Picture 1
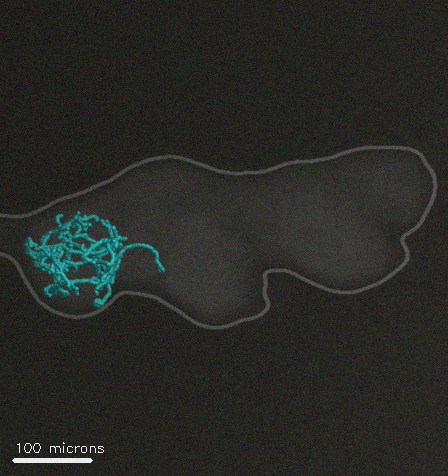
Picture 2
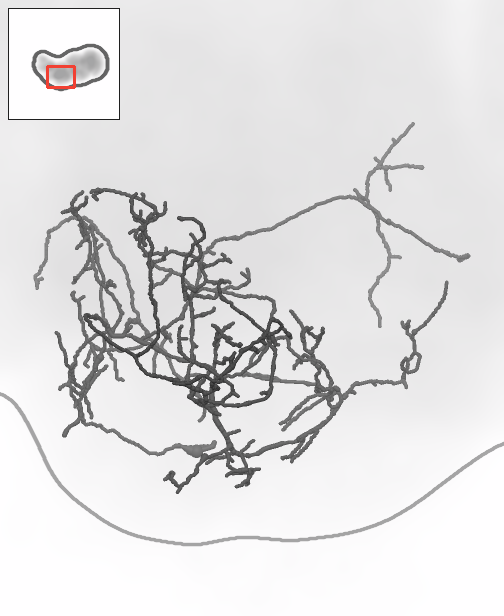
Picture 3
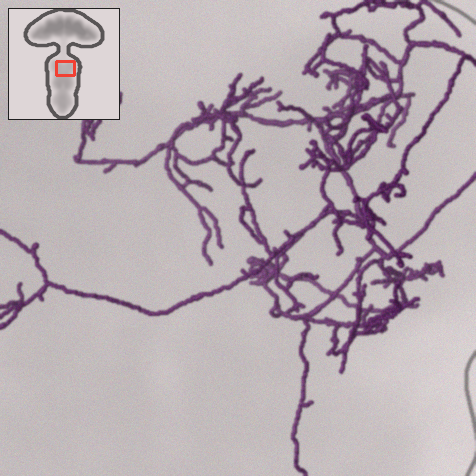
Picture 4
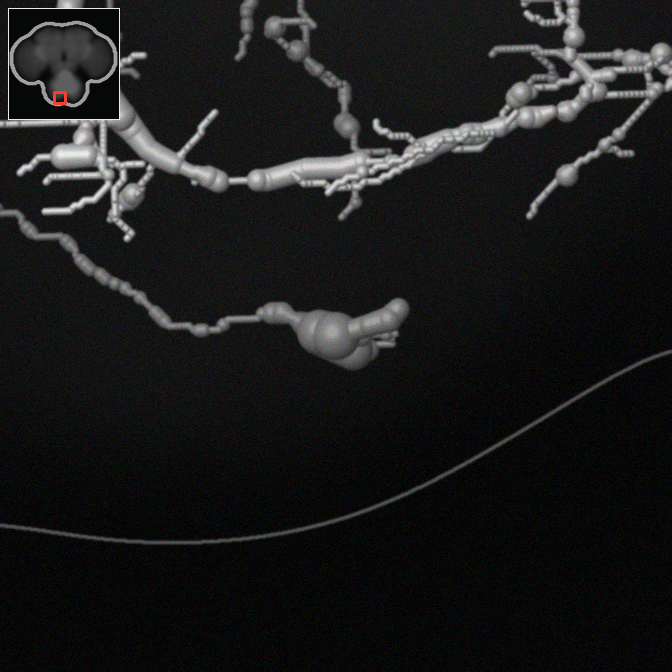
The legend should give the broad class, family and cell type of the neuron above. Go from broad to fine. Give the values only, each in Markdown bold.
**nerve-cord intrinsic neuron**, **hemilineage 04B**, **IN04B010**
